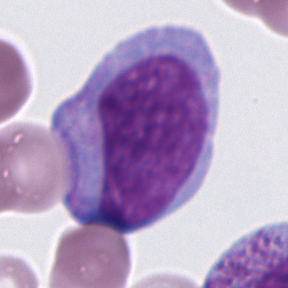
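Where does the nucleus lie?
Off-centre toward the right, filling about 60% of the cell's area.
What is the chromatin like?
Finely stippled and fairly even, without heavy dark clumps.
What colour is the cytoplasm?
Pale greyish blue, broadest on the left of the nucleus.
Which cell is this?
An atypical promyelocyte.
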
